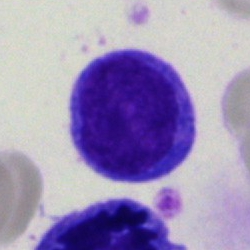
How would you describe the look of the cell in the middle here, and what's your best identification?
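This one's round, with a smooth outline. Its chromatin is finely textured and evenly stained dark purple. The cytoplasm is deep blue and forms only a thin rim, widest at the lower right. So you're looking at a lymphocyte.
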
